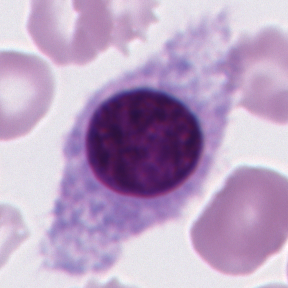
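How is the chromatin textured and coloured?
Dark purple and coarsely clumped.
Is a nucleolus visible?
No, none can be seen in the nucleus.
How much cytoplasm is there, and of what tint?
Plenty, pale lilac-blue, with no clear vacuoles.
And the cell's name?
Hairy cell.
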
